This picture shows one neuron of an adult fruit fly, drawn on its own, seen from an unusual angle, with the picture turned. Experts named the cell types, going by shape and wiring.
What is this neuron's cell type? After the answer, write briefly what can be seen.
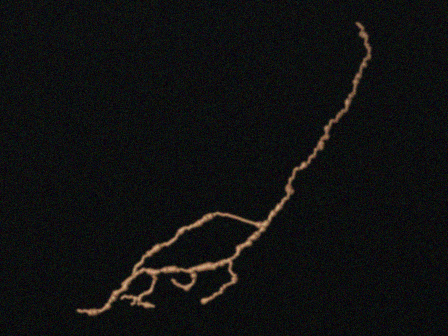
It is of cell type JO-EV3. This is a sensory neuron entering the brain. The drawing shows no cell body. There are a dozen or fewer branch ends.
